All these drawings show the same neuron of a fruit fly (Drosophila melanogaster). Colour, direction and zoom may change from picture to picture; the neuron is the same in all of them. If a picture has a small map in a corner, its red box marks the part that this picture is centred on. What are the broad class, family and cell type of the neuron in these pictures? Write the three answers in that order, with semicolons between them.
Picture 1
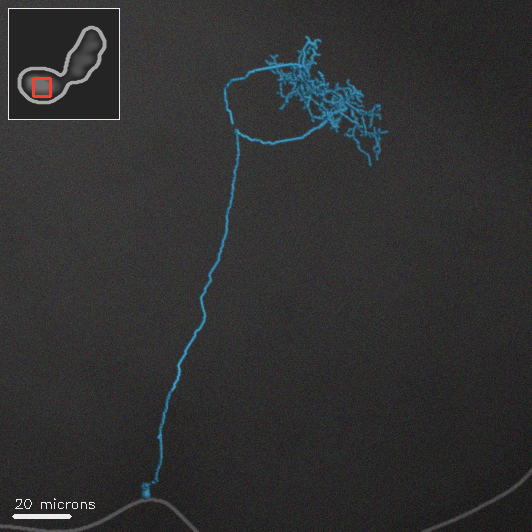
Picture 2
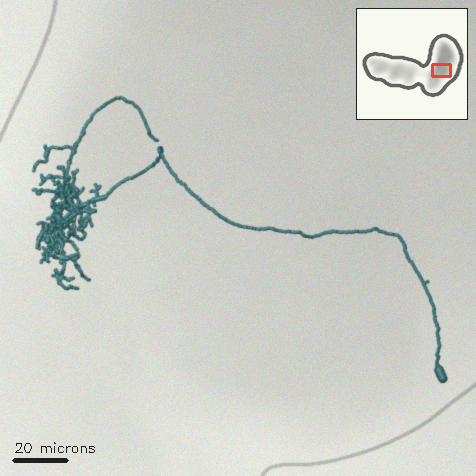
central-brain intrinsic neuron; hemilineage LALv1_ventral; PS072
